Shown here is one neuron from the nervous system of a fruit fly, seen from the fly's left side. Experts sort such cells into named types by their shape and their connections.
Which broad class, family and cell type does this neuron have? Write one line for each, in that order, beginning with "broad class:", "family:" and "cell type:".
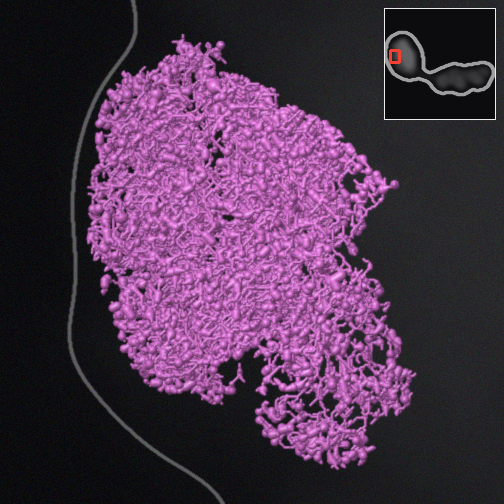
broad class: central-brain intrinsic neuron
family: hemilineage ALl1_dorsal
cell type: lLN2F_b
